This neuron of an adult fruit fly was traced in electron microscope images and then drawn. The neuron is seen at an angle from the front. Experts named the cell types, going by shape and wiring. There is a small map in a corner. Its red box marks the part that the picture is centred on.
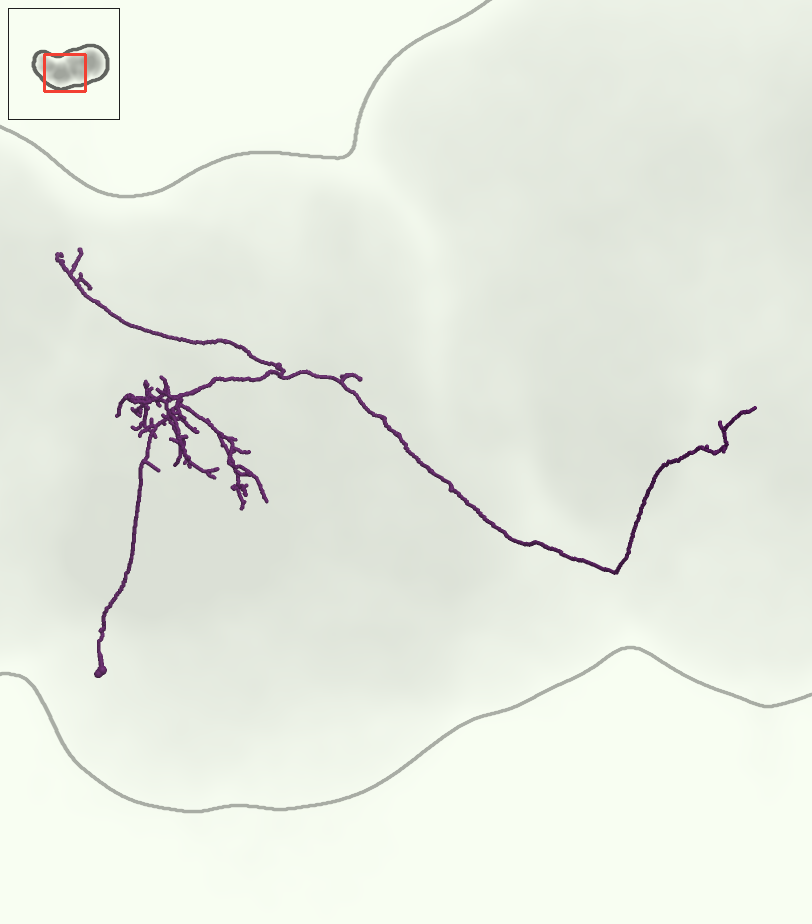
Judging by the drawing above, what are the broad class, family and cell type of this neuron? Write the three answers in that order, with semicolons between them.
ascending neuron; hemilineage 06A; AN06A112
